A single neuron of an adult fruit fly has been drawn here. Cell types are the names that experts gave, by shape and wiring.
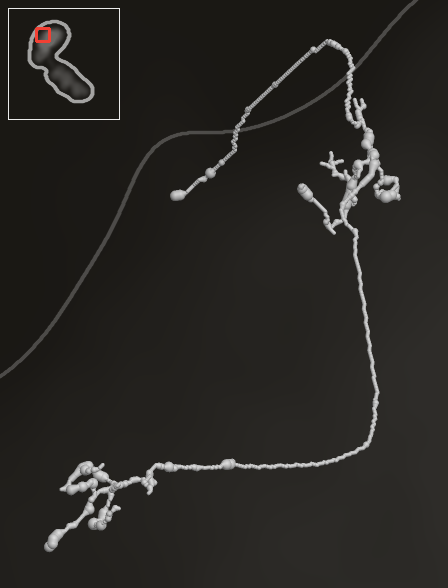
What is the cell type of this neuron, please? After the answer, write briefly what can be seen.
The cell type is ORN_D. This is a sensory neuron entering the brain. No cell body is drawn. As drawn here it is taller than it is wide.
